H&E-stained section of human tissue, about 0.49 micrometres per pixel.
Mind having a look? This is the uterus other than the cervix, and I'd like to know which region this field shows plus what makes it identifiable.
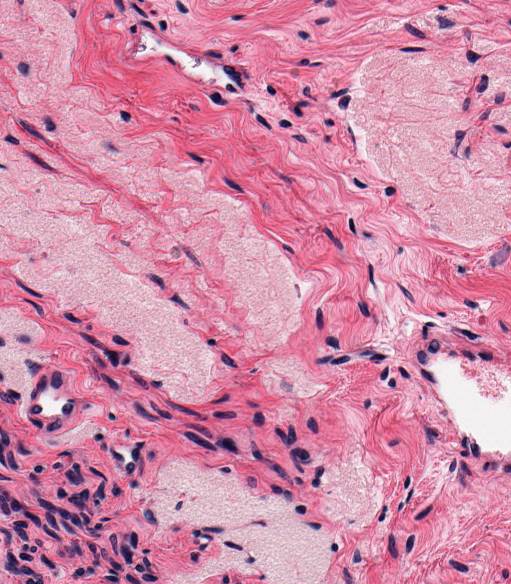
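This is loose connective tissue. Across the whole field, wavy, bright pink collagen bundles weave between broad, paler pink zones. The paler zones decide it, holding finely fibrillary, pale pink material with very few nuclei.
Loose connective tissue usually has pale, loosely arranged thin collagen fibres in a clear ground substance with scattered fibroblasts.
Spindle cells with elongated, dark-staining nuclei lie singly along the collagen bundles. No epithelium appears anywhere in the field.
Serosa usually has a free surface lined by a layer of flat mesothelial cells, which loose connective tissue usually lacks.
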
